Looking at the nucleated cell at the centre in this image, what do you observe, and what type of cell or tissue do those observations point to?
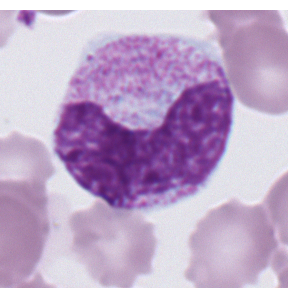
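Start with the outline: round and smooth. The nucleus lies across the lower part of the cell, its hollow facing upward, and shows no nucleoli. Fine pinkish-violet granules fill the cytoplasm. What you are looking at is a band neutrophil.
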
